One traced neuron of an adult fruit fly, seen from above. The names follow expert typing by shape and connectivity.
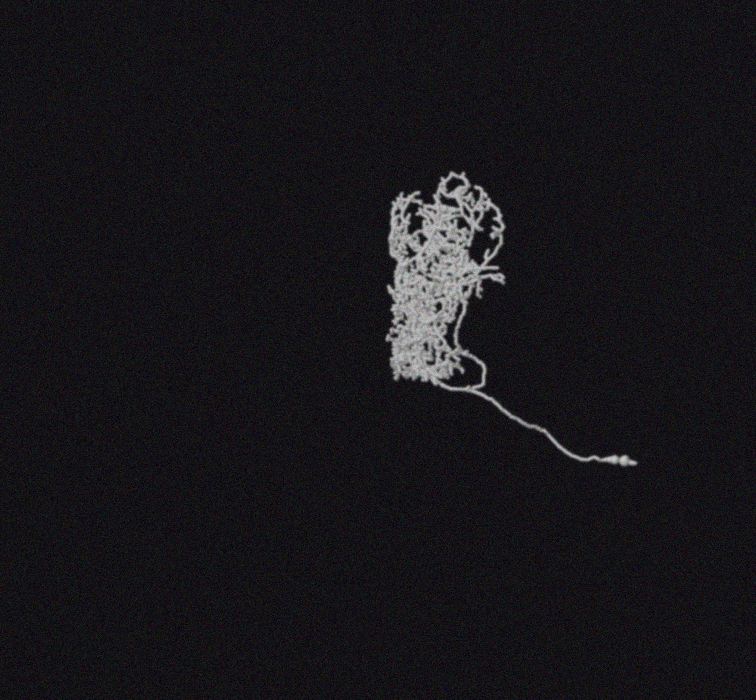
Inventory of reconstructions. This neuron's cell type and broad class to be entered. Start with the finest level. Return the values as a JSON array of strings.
["SMP175", "central-brain intrinsic neuron"]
